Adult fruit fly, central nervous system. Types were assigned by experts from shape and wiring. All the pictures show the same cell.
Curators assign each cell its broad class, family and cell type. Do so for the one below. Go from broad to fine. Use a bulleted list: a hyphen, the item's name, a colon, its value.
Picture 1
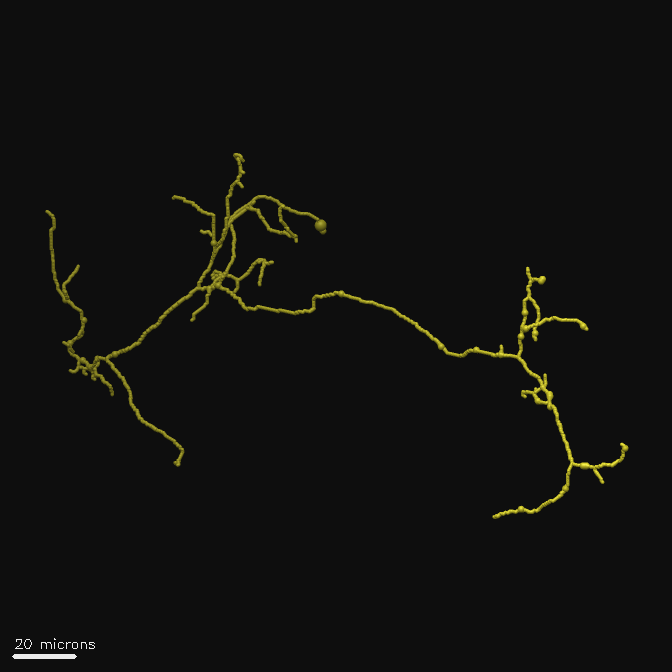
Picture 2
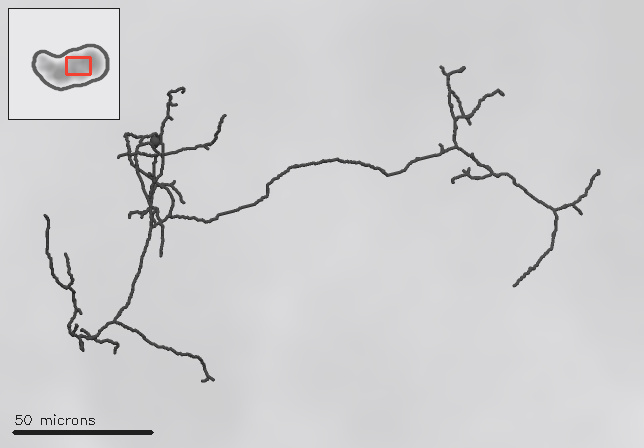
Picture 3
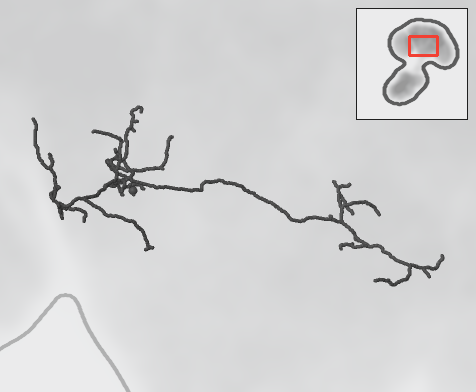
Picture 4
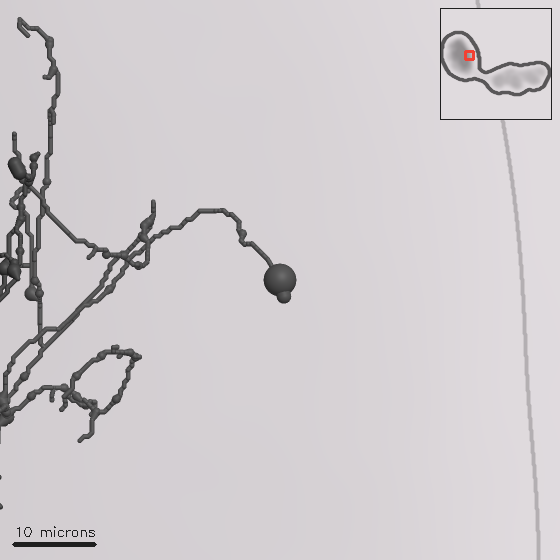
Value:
- broad class: central-brain intrinsic neuron
- family: hemilineage DM4_ventral
- cell type: CB2956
